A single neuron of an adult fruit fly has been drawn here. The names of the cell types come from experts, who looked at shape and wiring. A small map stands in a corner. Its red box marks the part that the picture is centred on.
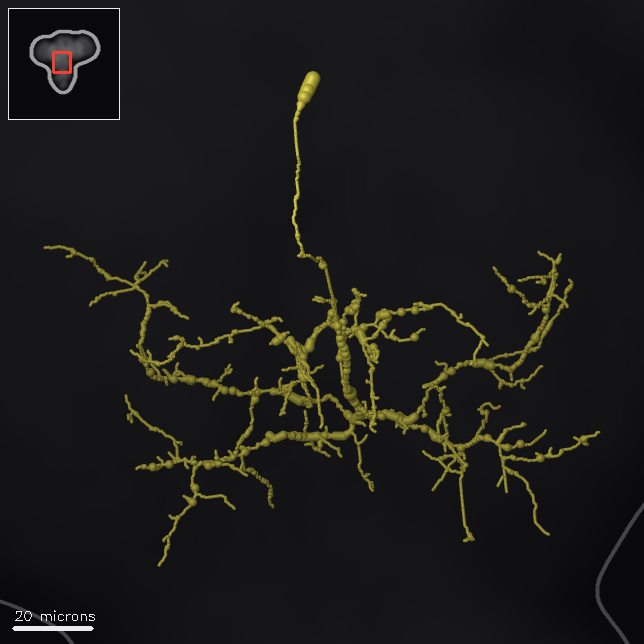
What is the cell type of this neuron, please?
IN00A056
